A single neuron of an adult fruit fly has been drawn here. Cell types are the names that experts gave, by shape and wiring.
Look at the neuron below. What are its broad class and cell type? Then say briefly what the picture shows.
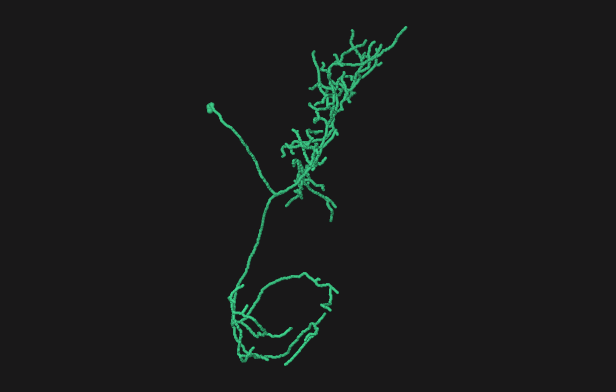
It is a central-brain intrinsic neuron. The cell type is SCL001m. Dozens of branch ends can be seen. In this view it is taller than it is wide.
